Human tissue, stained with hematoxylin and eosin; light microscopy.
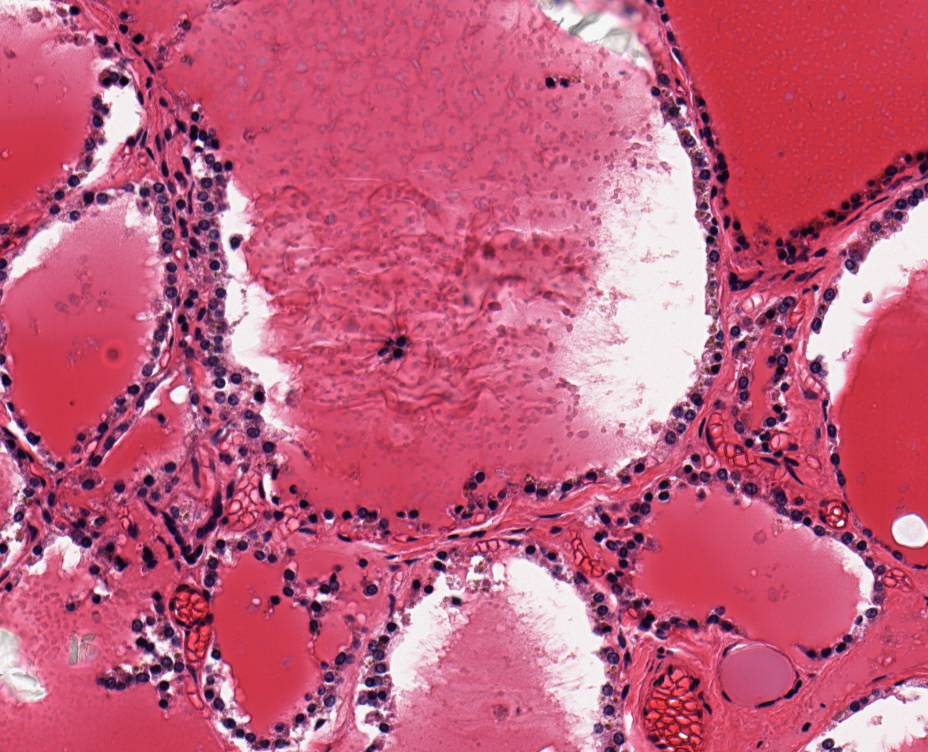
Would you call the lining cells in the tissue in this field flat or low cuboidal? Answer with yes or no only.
Yes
